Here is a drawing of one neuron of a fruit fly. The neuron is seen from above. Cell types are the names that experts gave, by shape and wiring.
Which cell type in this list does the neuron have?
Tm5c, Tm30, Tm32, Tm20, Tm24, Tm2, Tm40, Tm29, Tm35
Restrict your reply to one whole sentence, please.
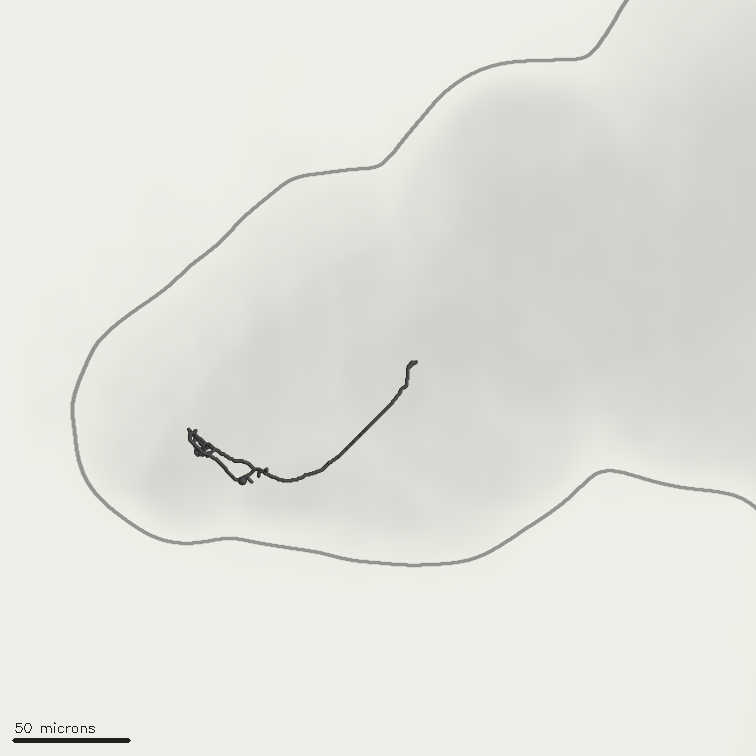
It is the cell type Tm20 to which this neuron belongs.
